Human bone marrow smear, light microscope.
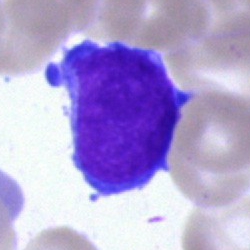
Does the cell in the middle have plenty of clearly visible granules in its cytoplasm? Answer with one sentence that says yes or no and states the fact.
No, no granules can be seen in the cytoplasm of this cell.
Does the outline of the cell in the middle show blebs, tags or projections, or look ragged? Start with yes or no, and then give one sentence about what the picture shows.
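Yes. A small rounded bleb protrudes from the upper left edge of the cell.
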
